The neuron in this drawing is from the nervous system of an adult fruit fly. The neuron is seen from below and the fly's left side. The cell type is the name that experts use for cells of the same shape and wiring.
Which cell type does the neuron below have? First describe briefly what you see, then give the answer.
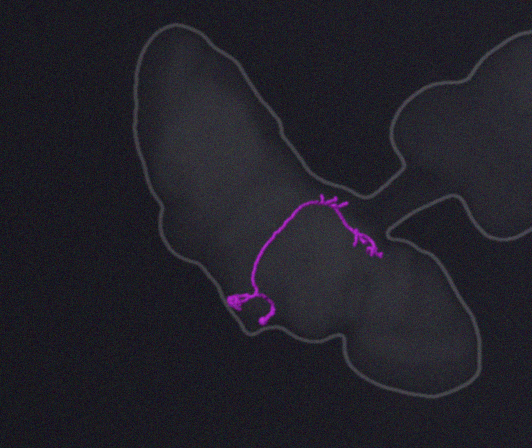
The cell body can be seen at the bottom of the picture. As drawn here it is about as wide as it is tall. It is a central-brain intrinsic neuron. Its cell type is VA7m_lPN.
